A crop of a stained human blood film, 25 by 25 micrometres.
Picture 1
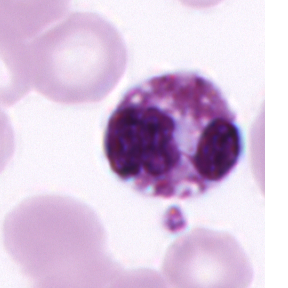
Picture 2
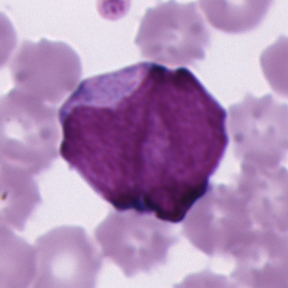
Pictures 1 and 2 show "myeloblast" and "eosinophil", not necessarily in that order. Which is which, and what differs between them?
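In picture 1 the central cell is an eosinophil; in picture 2 it is a myeloblast. The nuclei differ first: the eosinophil's is divided into two separate lobes lying at opposite sides of the cell, left and right, with dark purple, densely condensed chromatin and no nucleoli visible in either lobe, whereas the myeloblast's is about 14 micrometres across and fills about 80% of the cell's area.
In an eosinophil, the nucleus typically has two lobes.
The cytoplasm differs next: in the eosinophil a paler, less granular patch lies between the two lobes, whereas in the myeloblast no distinct rim of cytoplasm can be seen around most of the cell's edge, and a paler lilac patch occupies the upper left part of the cell.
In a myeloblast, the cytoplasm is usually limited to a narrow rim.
The myeloblast contains no clear vacuoles. In outline and size, the myeloblast is angular, with several straight edges meeting at corners, and is about 15 micrometres across, while the eosinophil is about 12 micrometres across. A small separate purple fragment lies just below the eosinophil.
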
